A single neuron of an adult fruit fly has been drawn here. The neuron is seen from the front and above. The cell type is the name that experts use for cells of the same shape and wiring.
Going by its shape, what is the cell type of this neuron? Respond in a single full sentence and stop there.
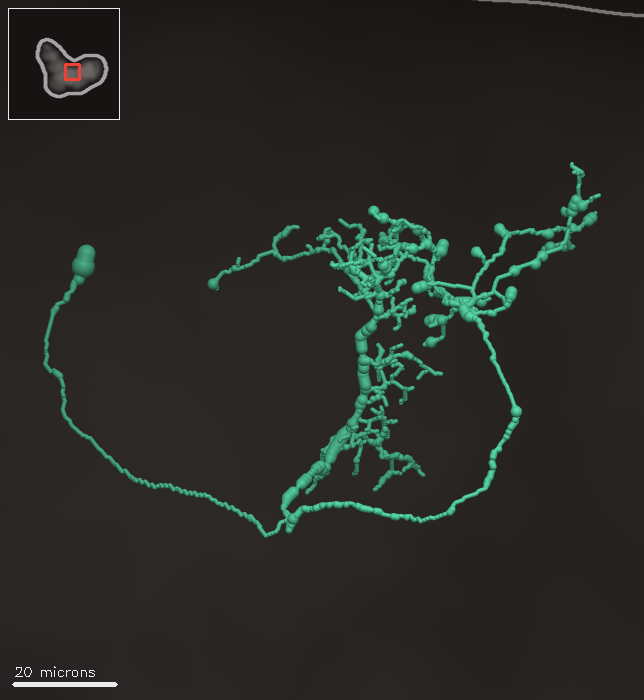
The single neuron here is of type CL273.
